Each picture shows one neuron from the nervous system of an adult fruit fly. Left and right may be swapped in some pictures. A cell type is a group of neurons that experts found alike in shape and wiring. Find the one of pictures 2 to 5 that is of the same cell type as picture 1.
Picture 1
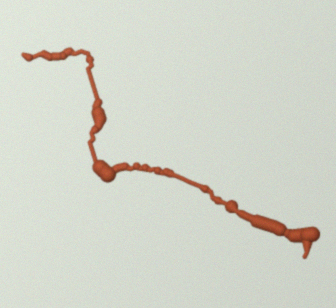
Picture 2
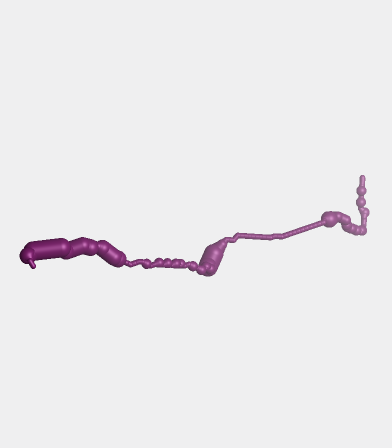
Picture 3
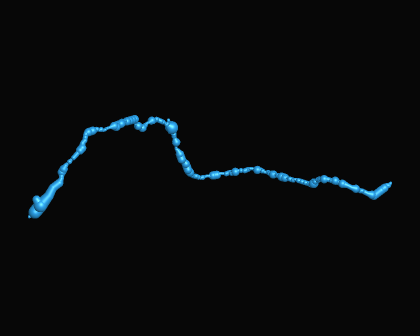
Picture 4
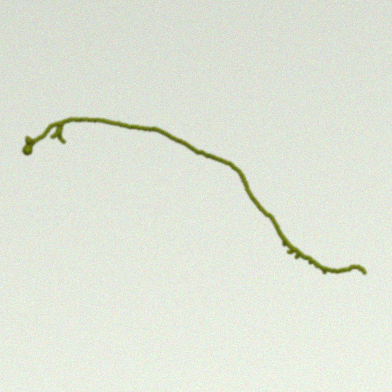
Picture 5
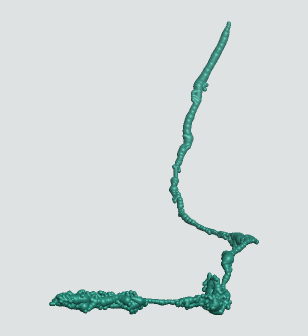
Picture 2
